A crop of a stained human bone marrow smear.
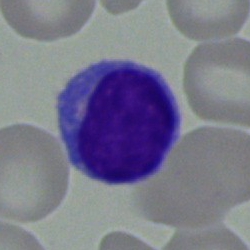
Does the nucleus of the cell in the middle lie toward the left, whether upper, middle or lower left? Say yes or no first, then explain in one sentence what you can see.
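No. The nucleus sits off-centre, pushed toward the right side of the cell.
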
